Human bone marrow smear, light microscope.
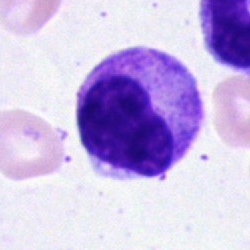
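Metamyelocyte, the central cell in a stained human bone marrow smear. Its outline is round and smooth. The nucleus, indented by a notch on its upper right side, lies off-centre, filling the left and lower part of the cell. A moderate rim of pale lilac cytoplasm lies mostly to the upper right of the nucleus.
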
